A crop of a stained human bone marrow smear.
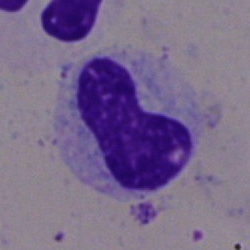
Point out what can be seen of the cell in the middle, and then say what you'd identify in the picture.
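Dense, dark purple chromatin with a few small paler spots makes up the nucleus. A moderate rim of pale grey-blue cytoplasm, without vacuoles, surrounds it, and the outer border of the cell is faint and indistinct. This is a band neutrophil.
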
